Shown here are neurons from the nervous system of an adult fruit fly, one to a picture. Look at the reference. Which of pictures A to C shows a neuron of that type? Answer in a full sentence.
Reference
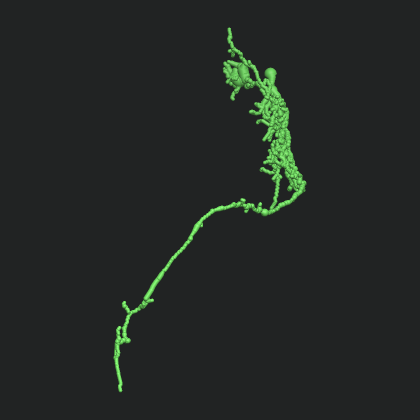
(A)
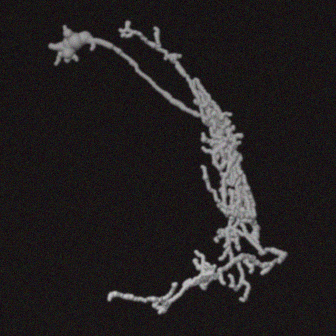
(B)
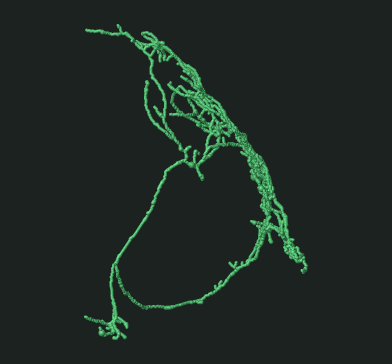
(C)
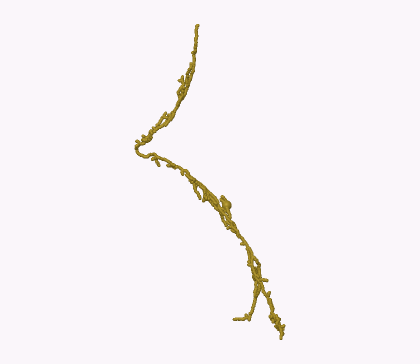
Picture A shows a neuron of the same cell type.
